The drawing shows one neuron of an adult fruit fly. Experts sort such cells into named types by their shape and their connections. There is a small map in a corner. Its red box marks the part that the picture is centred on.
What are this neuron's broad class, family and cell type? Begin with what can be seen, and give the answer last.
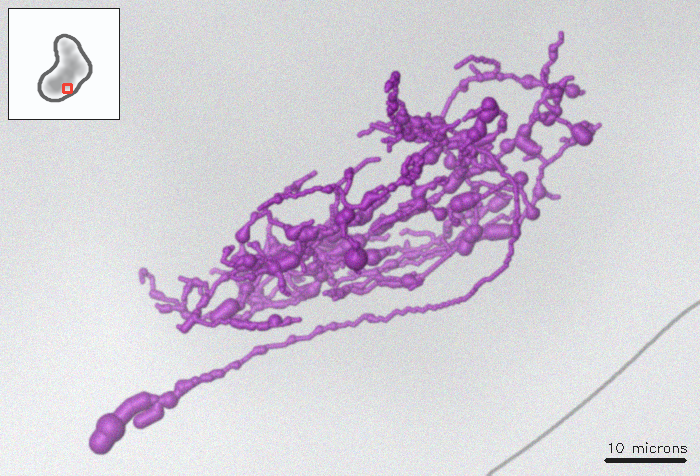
The cell body is at the lower left of the picture. From left to right in the picture it spans about 65 microns. The picture shows dozens of branch ends. This is a central-brain intrinsic neuron. Its family is hemilineage TRdm. The cell type is GNG605.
